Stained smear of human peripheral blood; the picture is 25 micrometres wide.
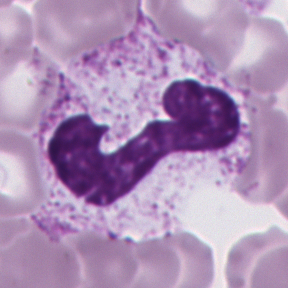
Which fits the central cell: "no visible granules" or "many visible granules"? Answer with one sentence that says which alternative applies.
Visible granules are present in great number in its cytoplasm.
